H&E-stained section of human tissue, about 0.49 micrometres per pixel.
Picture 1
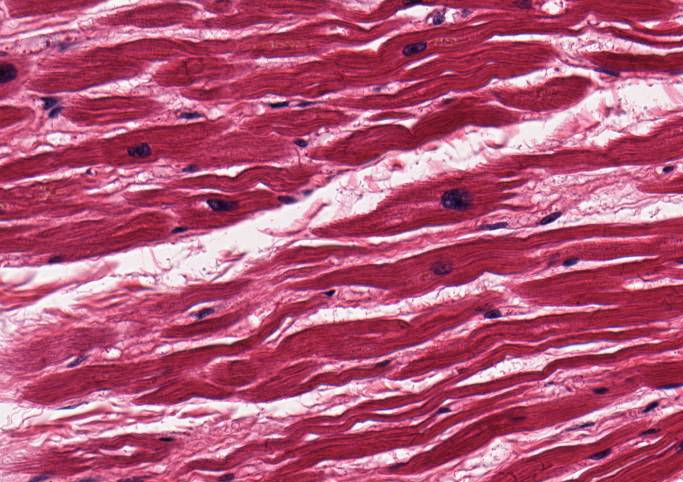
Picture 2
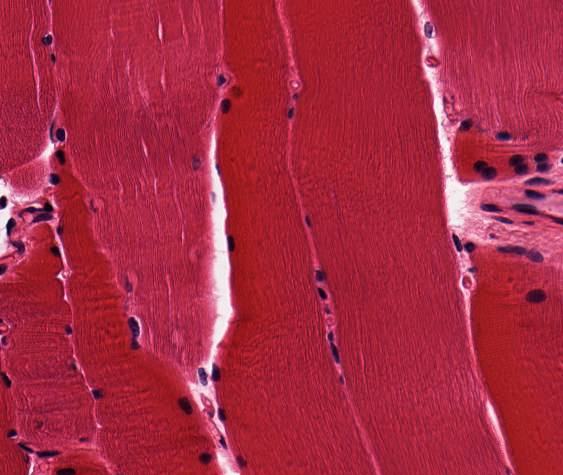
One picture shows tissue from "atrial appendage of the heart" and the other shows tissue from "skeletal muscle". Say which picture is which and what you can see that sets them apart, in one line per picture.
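Picture 1 – atrial appendage of the heart. Each muscle fibre nucleus lies in the centre of its fibre.
Picture 2 – skeletal muscle. The fibre nuclei lie at the edges of the fibres rather than in their centres.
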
